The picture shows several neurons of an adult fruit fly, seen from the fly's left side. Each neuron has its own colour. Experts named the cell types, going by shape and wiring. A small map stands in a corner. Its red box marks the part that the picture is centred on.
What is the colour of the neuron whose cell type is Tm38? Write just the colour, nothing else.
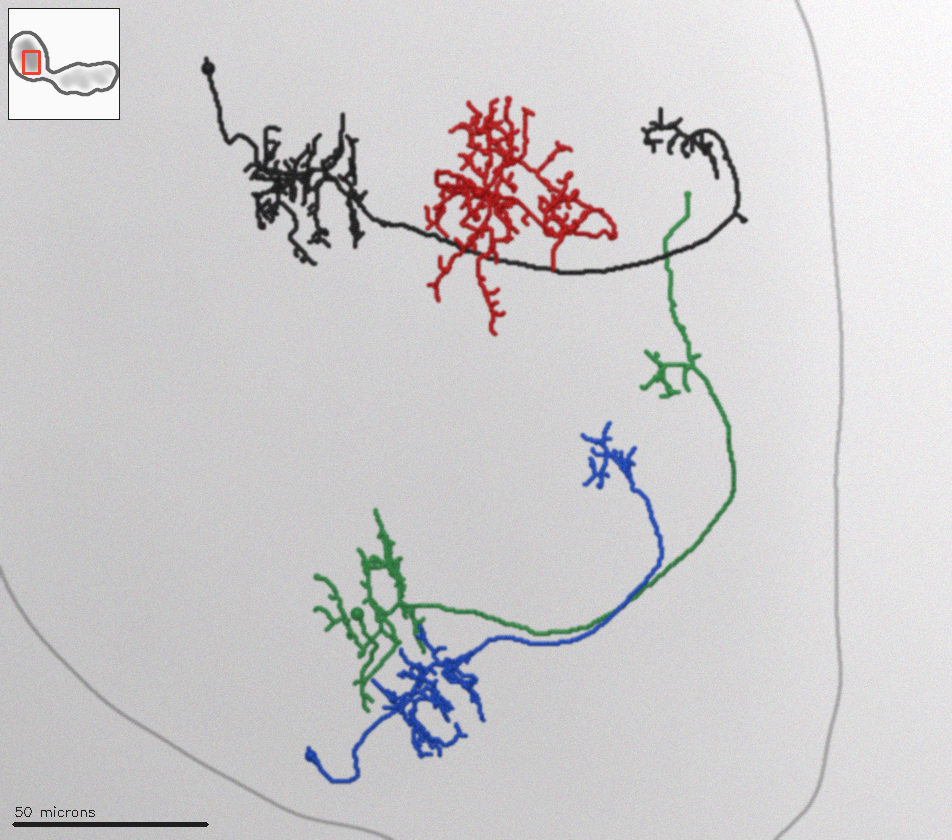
green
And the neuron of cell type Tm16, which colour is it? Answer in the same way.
red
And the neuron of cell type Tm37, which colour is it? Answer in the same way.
black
